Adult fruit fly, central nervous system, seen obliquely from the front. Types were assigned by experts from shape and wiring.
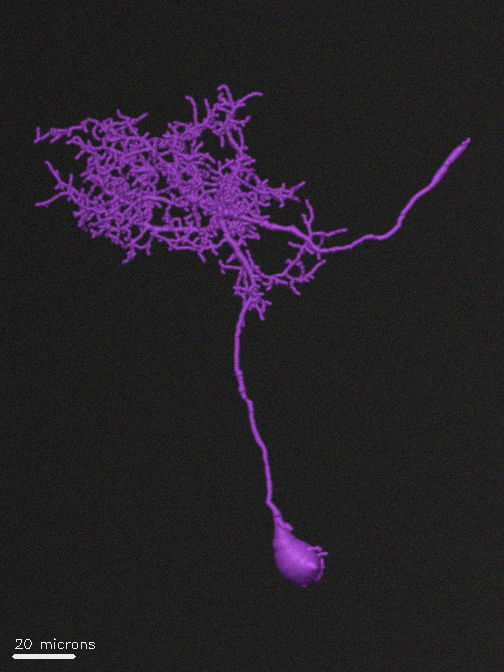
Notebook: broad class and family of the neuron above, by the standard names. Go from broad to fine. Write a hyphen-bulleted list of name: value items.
- broad class: motor neuron of the nerve cord
- family: hemilineage 03B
